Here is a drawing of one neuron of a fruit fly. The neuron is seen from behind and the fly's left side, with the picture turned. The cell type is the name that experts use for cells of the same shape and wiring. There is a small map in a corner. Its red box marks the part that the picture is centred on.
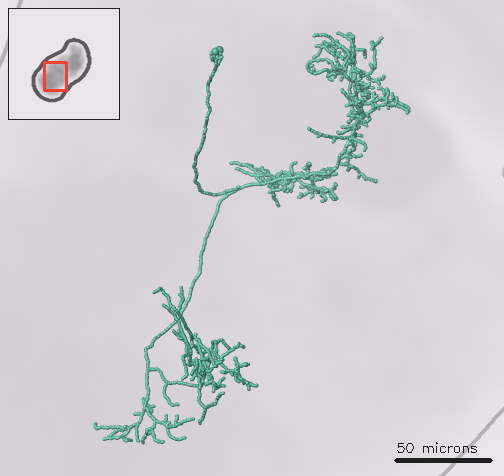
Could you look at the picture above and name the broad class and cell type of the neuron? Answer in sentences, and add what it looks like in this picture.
Its broad class is central-brain intrinsic neuron. It is of cell type LAL158. By the scale bar it is about 200 microns tall in this view. Dozens of branch ends can be seen.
